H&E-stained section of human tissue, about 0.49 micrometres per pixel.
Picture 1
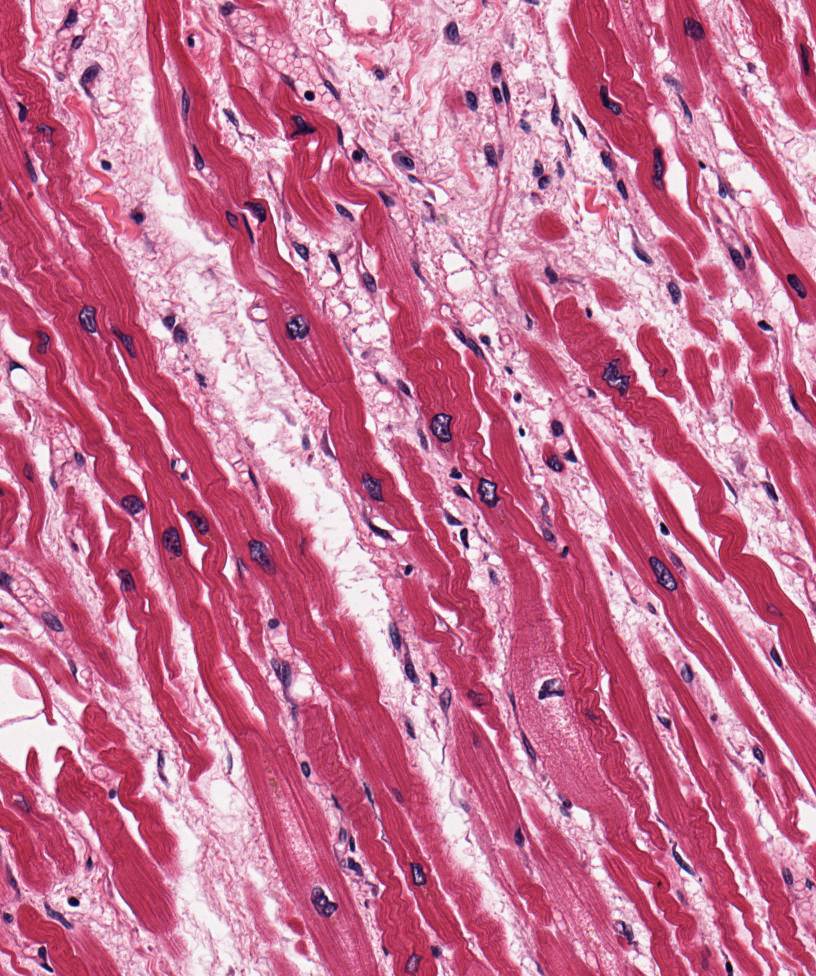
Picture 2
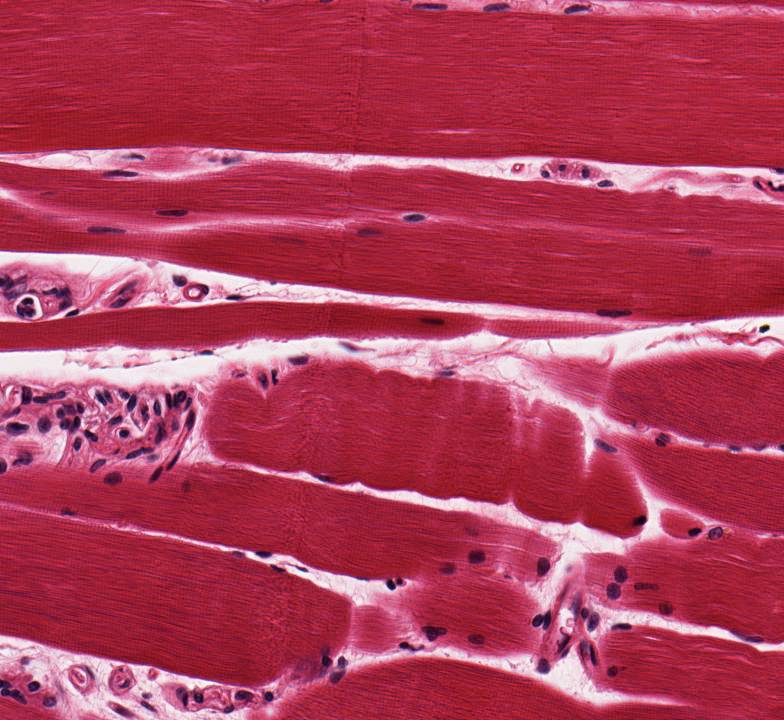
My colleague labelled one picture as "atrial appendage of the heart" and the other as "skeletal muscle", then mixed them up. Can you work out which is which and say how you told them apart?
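In picture 1 you are looking at the atrial appendage of the heart; in picture 2, at skeletal muscle. In the atrial appendage, many muscle fibres have a wavy, undulating outline along their length and stain a deep red-pink with eosin. Their nuclei lie centrally within the fibres. Wide bands of pale, loose interstitial tissue with scattered small nuclei separate the fibres. In the skeletal muscle, long, parallel, unbranched fibres run horizontally across the whole field, their cytoplasm stained a deep, even red-pink. Their nuclei are dark, flattened and elongated, and lie at the fibre edges. At the left middle, loose connective tissue between the fibres holds many small nuclei and small vessels.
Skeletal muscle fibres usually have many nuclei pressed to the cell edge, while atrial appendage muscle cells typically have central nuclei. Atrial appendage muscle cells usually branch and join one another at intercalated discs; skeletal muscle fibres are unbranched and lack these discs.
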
